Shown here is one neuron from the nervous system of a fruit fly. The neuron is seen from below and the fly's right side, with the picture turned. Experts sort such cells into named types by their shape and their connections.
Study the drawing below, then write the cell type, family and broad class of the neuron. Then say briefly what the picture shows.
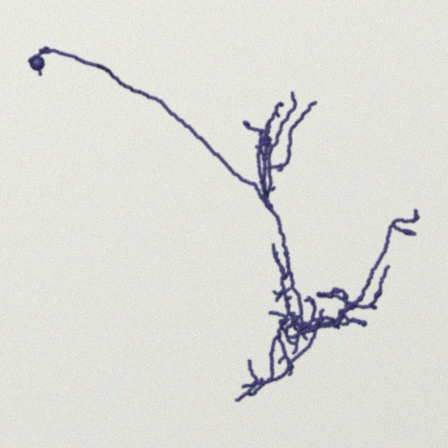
It is of cell type CB2262. The family is hemilineage SIPa1_ventral. Its broad class is central-brain intrinsic neuron. The cell body can be seen at the upper left of the picture. The picture shows dozens of branch ends.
